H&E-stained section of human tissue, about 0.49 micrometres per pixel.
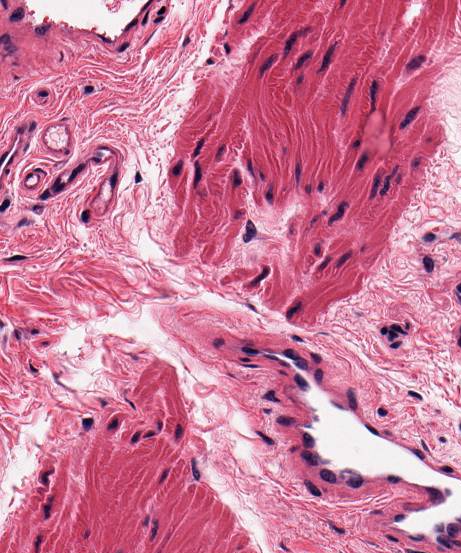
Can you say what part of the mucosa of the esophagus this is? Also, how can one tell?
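This field shows smooth muscle, arranged in bundles separated by pink collagenous stroma, with the largest bundles at upper right and lower left. Its nuclei are elongated and blunt-ended and lie along the length of the fibres, and its cytoplasm is deeply eosinophilic without cross-striations.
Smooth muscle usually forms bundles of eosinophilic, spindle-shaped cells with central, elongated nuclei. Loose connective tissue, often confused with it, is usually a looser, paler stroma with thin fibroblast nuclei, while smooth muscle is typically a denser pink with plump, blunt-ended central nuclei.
The deeply eosinophilic bundles and blunt-ended nuclei here fit the muscle pattern.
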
